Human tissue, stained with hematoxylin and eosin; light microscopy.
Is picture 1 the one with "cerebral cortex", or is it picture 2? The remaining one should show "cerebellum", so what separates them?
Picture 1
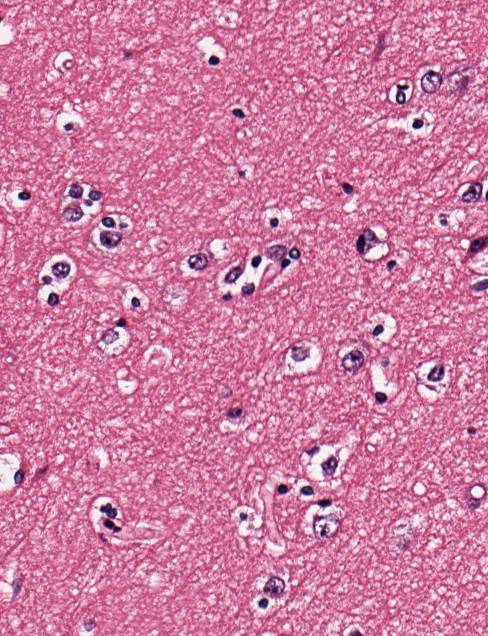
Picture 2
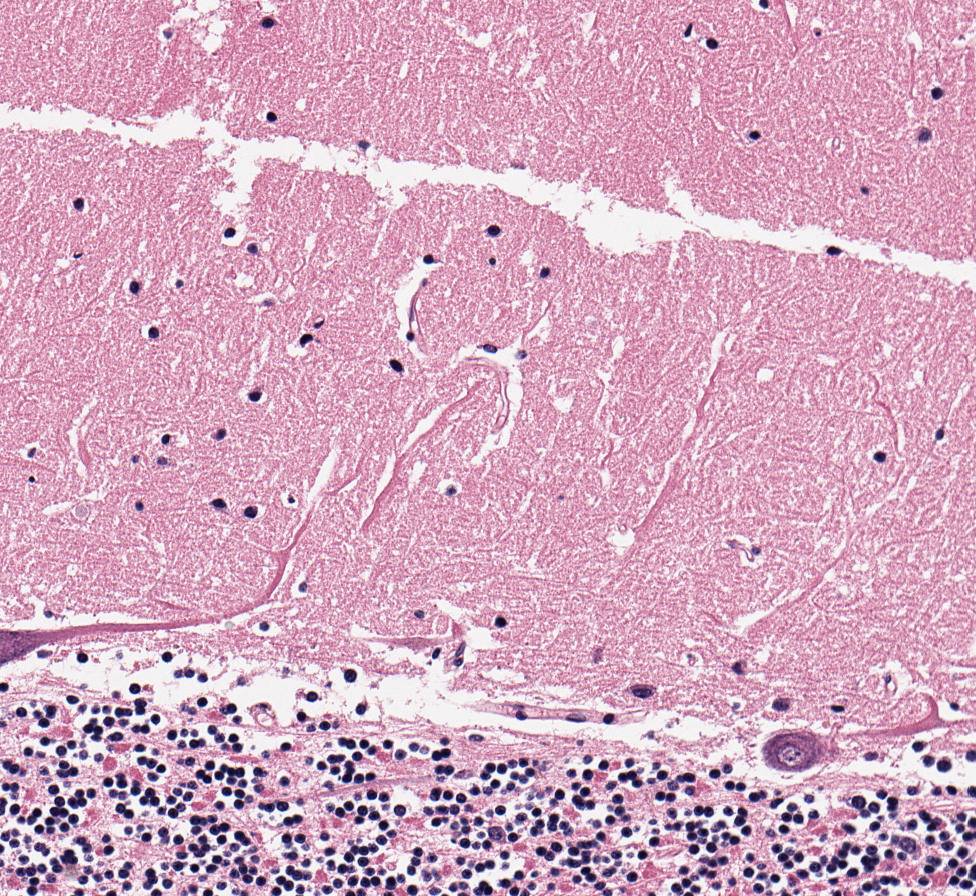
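First: picture 1, cerebral cortex; picture 2, cerebellum. Second, picture 1's cells lie singly and in small clusters on a continuous pink background in no organised arrangement, whereas picture 2 has two layers. Third, picture 2's bottom layer is crowded with small, round, dark nuclei with very little cytoplasm, among small pink cell-free islands, while its pale upper layer is finely fibrillary pink neuropil with scattered small dark nuclei. Fourth, picture 1's neurons have a modest rim of pale purplish cytoplasm, often with small dark round nuclei against their edges, while picture 2 has a large neuron with a round nucleus and prominent nucleolus at the layer junction toward the lower right.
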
